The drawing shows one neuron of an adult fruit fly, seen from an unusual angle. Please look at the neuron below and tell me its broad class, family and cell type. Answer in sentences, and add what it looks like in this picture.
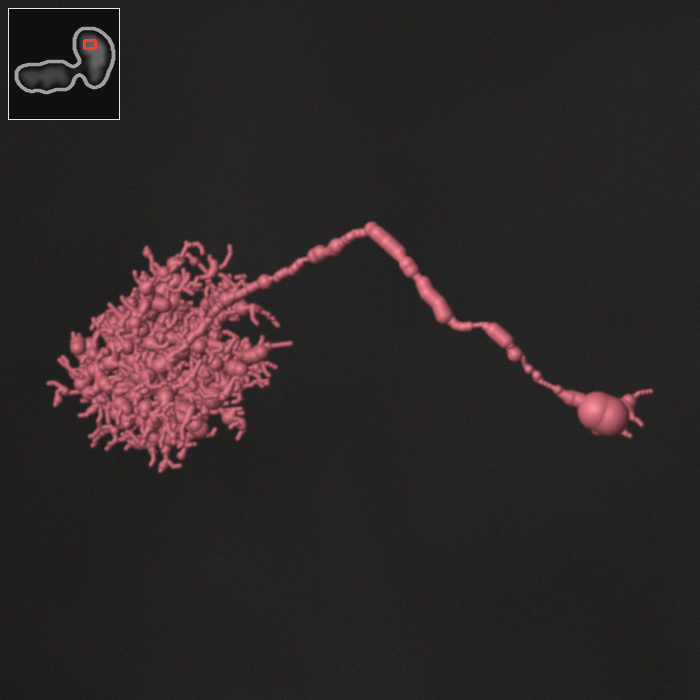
This is an optic-lobe intrinsic neuron. The family is Pm. The cell type is Pm4. The cell body can be seen on the right of the picture. The picture shows dozens of branch ends.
